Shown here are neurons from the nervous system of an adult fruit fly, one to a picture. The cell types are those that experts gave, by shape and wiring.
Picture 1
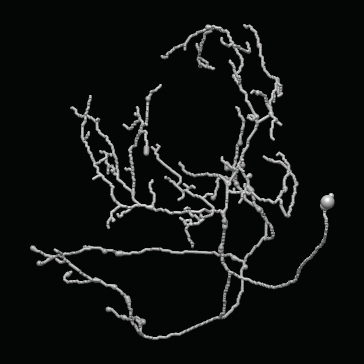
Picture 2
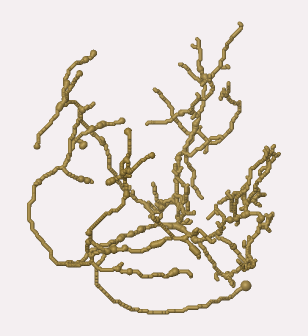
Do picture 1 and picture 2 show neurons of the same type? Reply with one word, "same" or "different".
same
